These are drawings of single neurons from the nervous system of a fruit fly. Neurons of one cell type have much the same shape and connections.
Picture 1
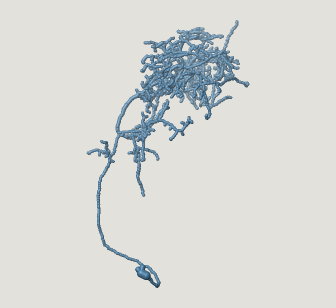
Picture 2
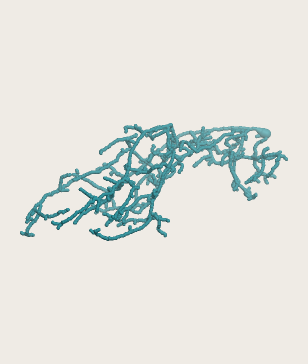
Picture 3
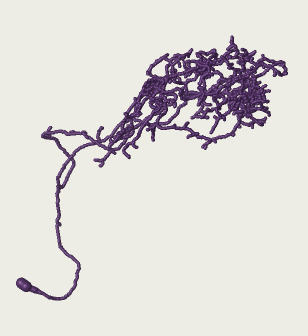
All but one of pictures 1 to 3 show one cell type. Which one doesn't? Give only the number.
2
